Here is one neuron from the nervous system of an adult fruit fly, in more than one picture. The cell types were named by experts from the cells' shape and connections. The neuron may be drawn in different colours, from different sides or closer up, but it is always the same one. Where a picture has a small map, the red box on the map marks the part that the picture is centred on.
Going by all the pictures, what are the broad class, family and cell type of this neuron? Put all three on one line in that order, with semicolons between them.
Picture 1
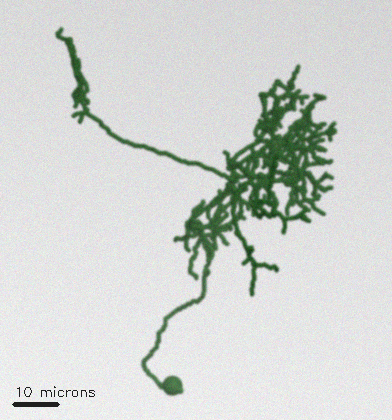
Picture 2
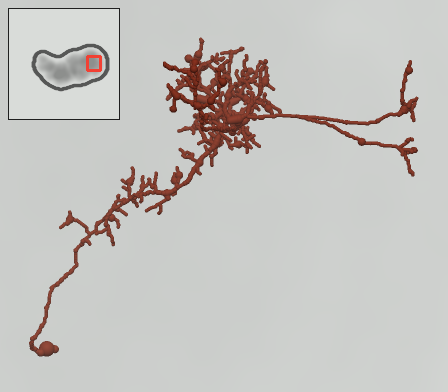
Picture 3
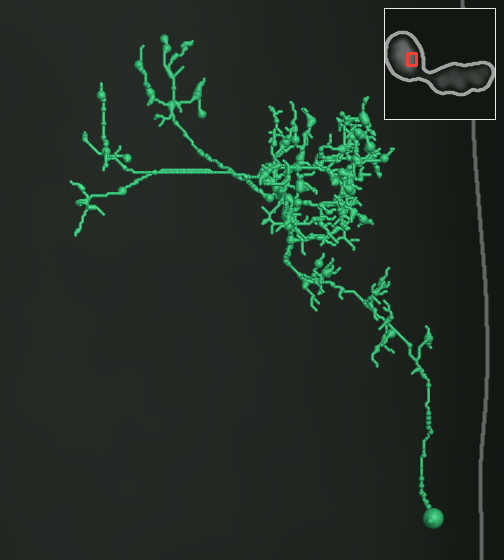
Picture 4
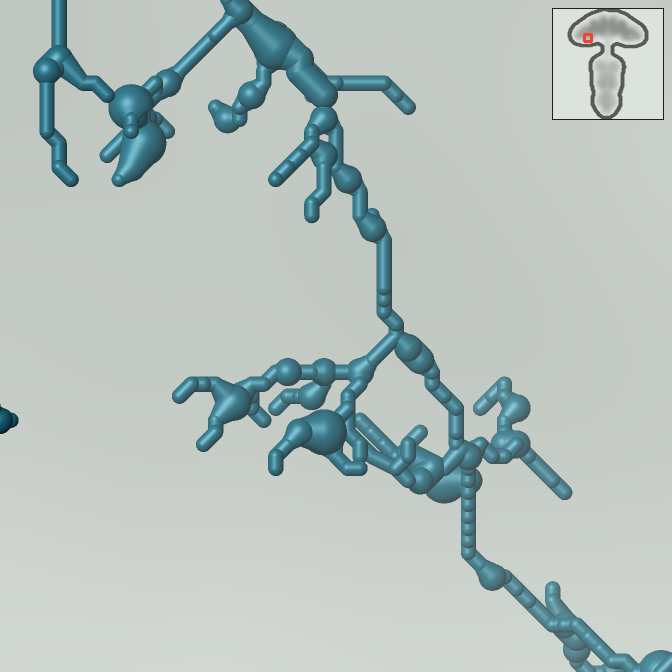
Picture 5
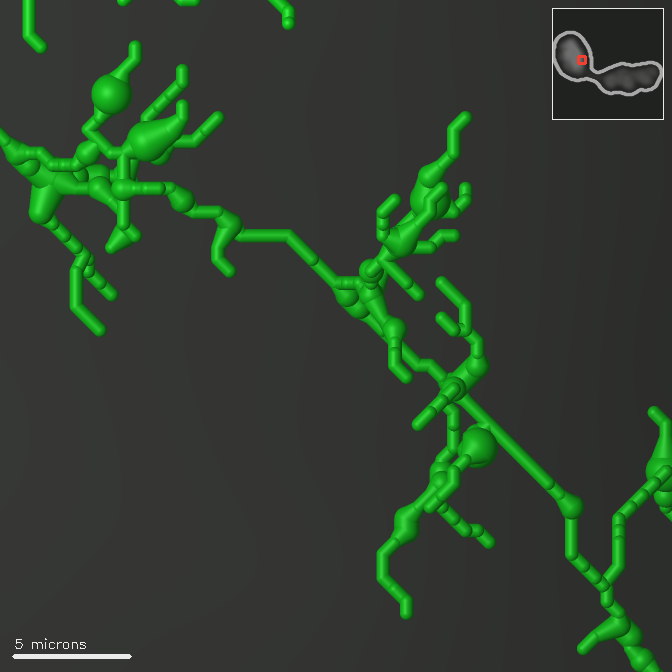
optic-lobe intrinsic neuron; Y; Y11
